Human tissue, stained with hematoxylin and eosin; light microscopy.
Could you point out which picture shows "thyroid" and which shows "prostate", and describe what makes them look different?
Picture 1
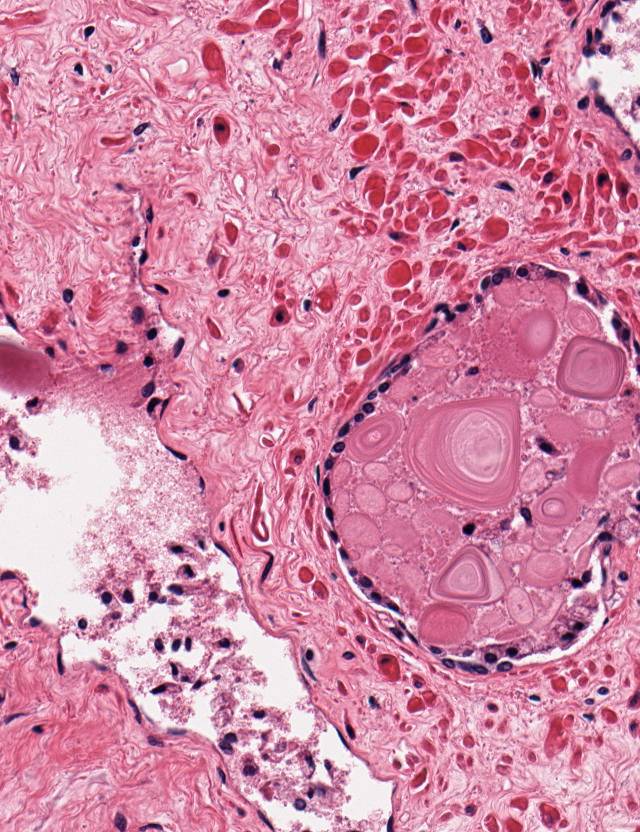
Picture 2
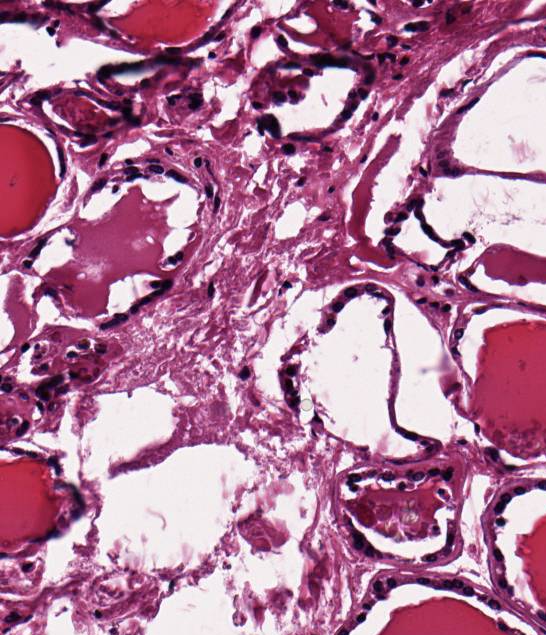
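Here the prostate is picture 1 and the thyroid is picture 2. The prostate shows a single rounded structure in the right half, set in fibrous stroma and filled with rounded bodies, several of the larger ones concentrically laminated like tree rings. A single thin rim of small dark flattened-to-cuboidal nuclei bounds it. In the upper left the stroma is made of pale pink wavy fibres with sparse scattered nuclei. The thyroid field is built of rounded follicles of varying size, with a band of fibrous stroma running through the centre. Follicles along the left and right edges hold dense, homogeneous, deep pink colloid. A single layer of flattened to low cuboidal epithelial cells lines the follicles, with small, dark, round to oval nuclei.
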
